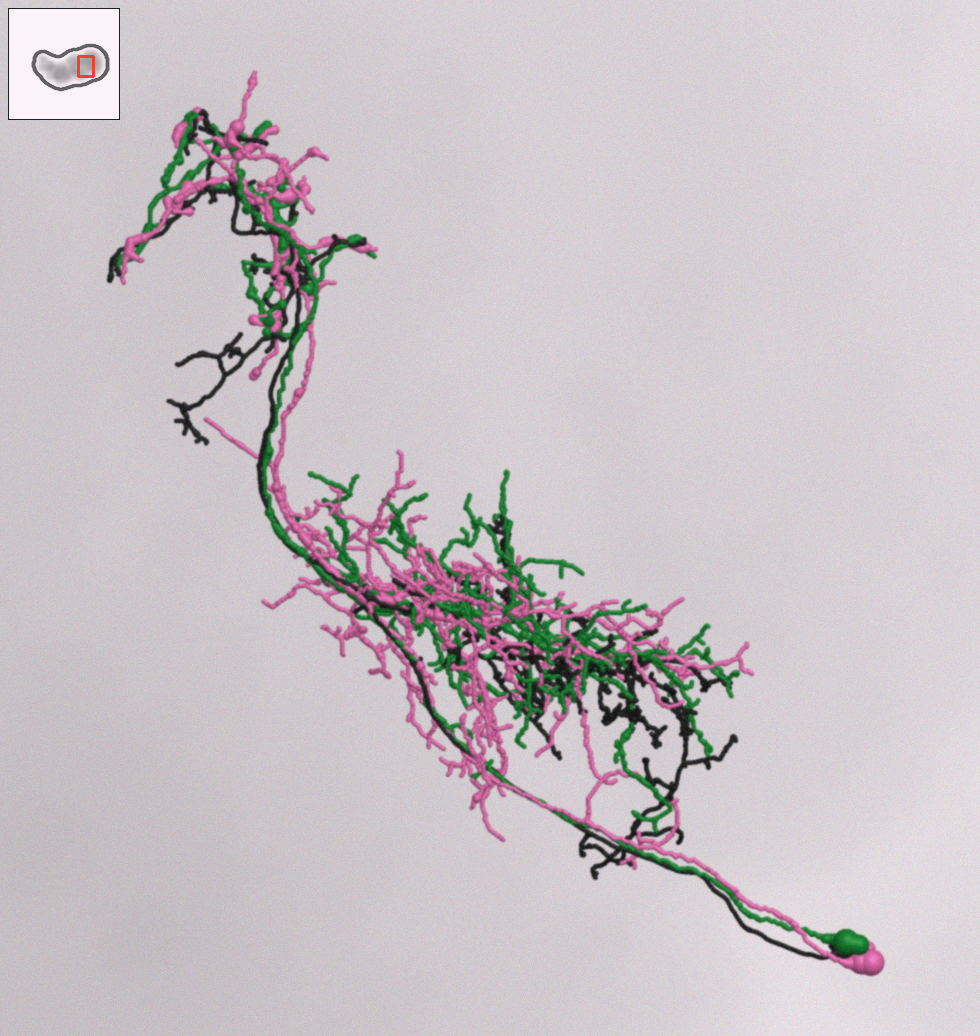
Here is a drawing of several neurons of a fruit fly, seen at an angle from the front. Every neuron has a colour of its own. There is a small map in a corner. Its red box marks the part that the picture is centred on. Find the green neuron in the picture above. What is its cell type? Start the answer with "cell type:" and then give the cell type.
cell type: CB3419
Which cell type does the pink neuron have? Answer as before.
cell type: CB3323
